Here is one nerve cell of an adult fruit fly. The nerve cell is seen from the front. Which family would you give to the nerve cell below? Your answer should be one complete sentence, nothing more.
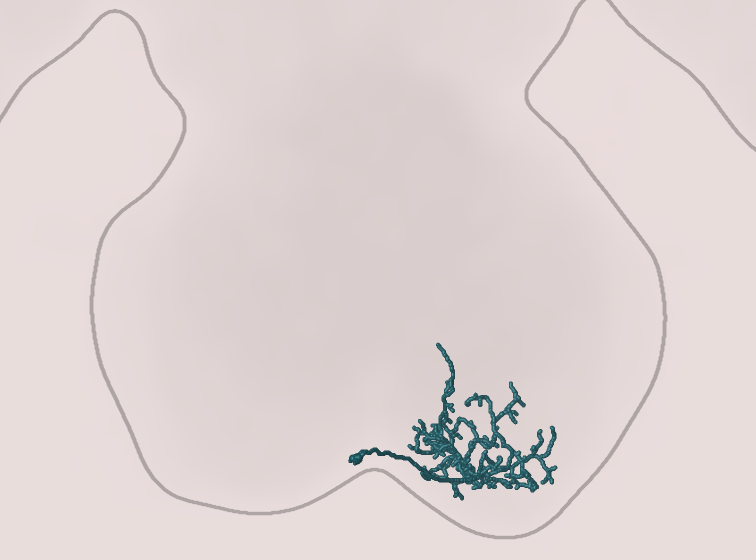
It is the family hemilineage 13B to which this nerve cell belongs.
